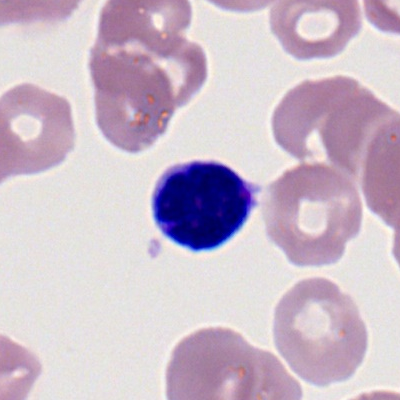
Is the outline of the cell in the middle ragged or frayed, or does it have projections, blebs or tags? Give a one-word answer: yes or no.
Yes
